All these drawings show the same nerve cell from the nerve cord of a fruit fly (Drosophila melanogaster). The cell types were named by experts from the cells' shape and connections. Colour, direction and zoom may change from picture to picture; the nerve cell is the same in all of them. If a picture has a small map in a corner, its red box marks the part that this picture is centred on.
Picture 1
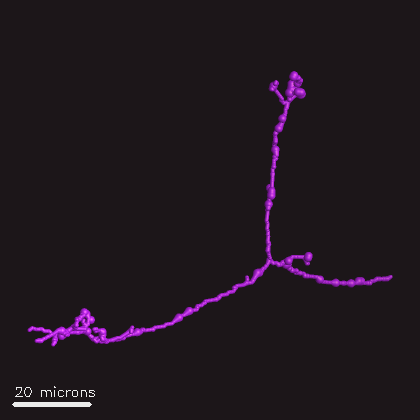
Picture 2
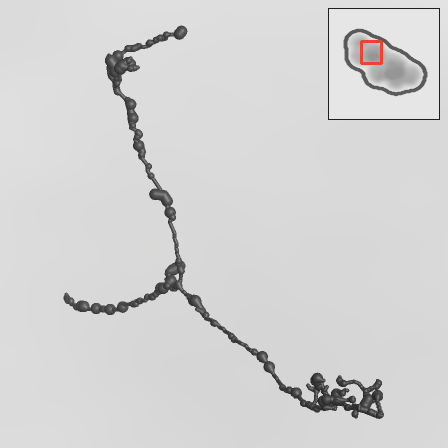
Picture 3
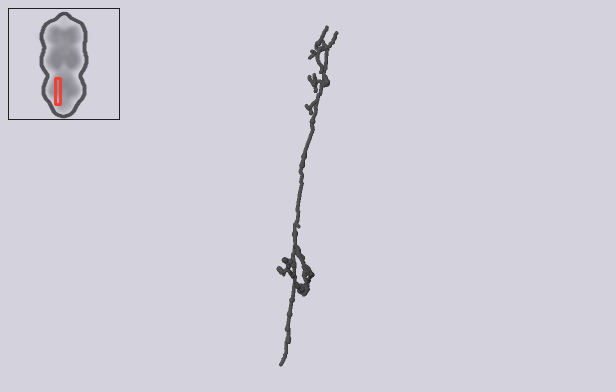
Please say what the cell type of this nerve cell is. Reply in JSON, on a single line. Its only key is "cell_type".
{"cell_type": "SNpp41"}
